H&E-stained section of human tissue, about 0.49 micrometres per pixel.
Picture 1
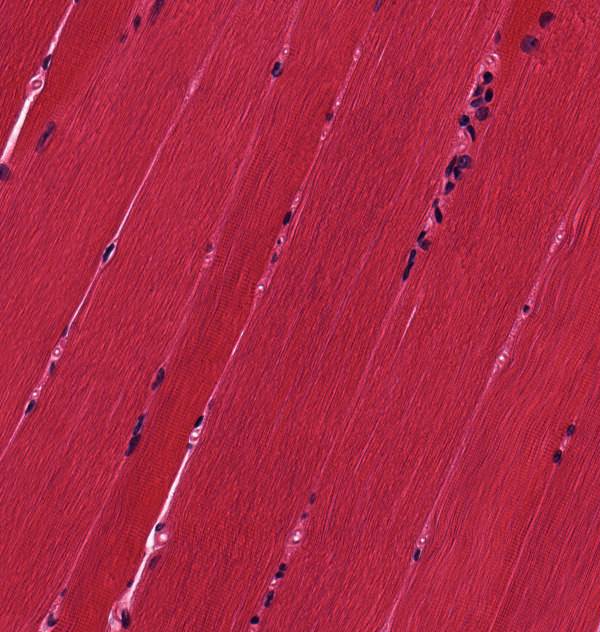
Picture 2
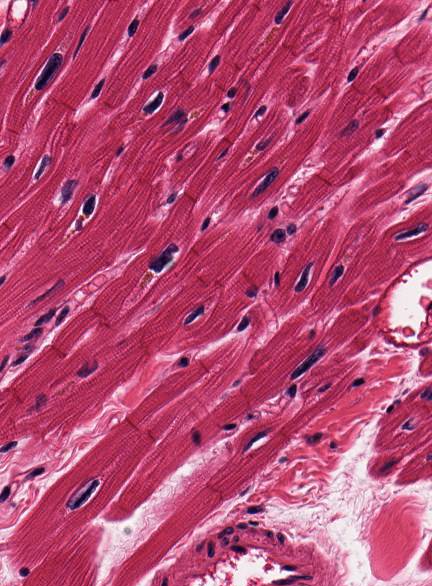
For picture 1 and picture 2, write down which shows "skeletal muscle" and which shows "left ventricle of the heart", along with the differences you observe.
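Let's start with the names: the first picture is skeletal muscle, and the second is the left ventricle of the heart. Look first at the nuclei: in skeletal muscle they are dark, flattened and elongated, lying at the edges of the fibres, while in the left ventricle there are central nuclei, some with small golden-brown granules at their ends.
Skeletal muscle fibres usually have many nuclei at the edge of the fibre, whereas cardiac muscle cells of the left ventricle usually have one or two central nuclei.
Next, follow the fibres themselves: the skeletal muscle fibres run straight and unbranched side by side, with abundant, deeply eosinophilic cytoplasm. In the left ventricle, thin dark lines cross the fibres transversely at intervals; these are intercalated discs, and the pink cytoplasm shows fine cross-striations.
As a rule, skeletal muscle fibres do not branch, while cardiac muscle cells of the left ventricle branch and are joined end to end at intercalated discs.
Finally, check between the fibres: in the upper right of the skeletal muscle a small cluster of dark nuclei lies in a cleft, and in the left ventricle small dark, slender nuclei of interstitial cells sit in thin pale spaces.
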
